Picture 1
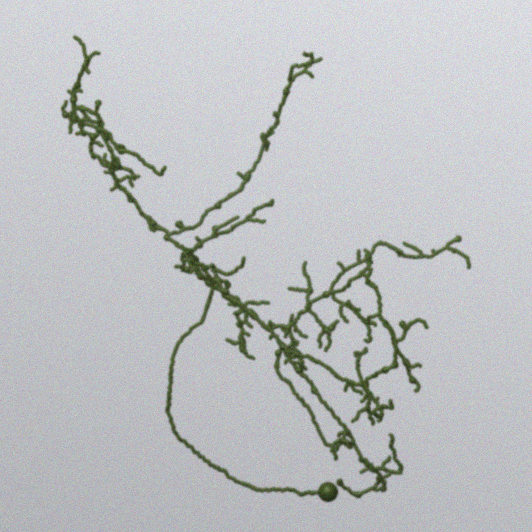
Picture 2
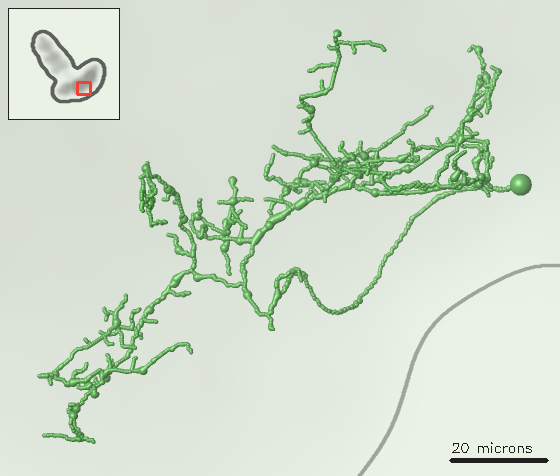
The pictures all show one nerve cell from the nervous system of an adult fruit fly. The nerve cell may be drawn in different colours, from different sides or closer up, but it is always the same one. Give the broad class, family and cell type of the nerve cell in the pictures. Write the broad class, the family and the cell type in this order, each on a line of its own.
central-brain intrinsic neuron
hemilineage TRdm
GNG239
